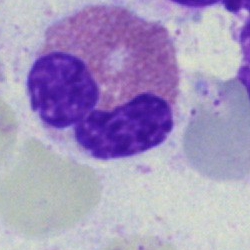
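Eosinophil: the central cell of a stained human bone marrow smear. Its nuclear lobes sit in the lower half, I note, with the cytoplasm above them. The chromatin looks dark purple and coarsely clumped. The cytoplasm is abundant and pink, and on a closer look it is filled with fine pink-red granules.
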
